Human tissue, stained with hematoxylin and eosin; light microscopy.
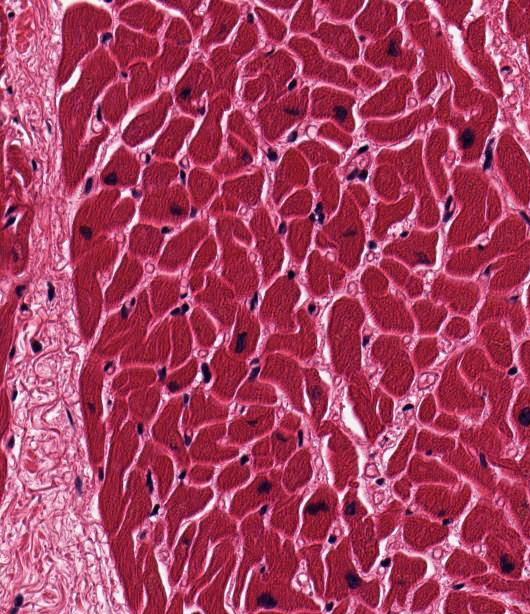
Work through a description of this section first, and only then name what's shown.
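I see mostly closely packed, deeply eosinophilic muscle fibres, with a narrow paler connective tissue band along the left edge. Cut mostly across or obliquely, the fibres have irregular, branching outlines rather than uniform rounded ones; nuclei sit centrally. Pale spaces between them hold delicate connective tissue, small capillaries and small dark nuclei. It's the left ventricle of the heart.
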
